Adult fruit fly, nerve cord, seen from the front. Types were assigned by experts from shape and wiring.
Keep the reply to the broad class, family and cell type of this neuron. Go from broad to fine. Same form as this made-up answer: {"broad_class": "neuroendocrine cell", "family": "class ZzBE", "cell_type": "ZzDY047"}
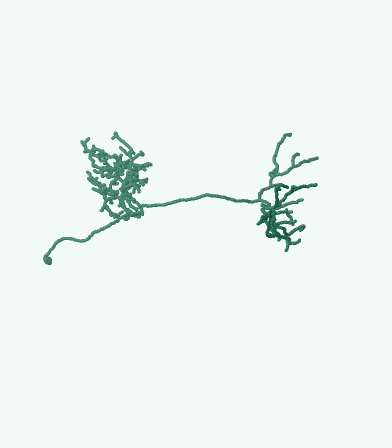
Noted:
{"broad_class": "nerve-cord intrinsic neuron", "family": "hemilineage 08B", "cell_type": "IN08B058"}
